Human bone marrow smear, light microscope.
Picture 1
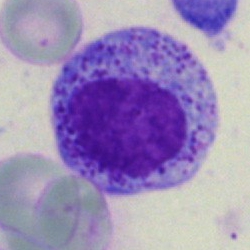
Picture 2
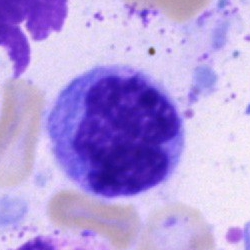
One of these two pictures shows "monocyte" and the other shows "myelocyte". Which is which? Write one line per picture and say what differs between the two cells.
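The cell in picture 1 is a myelocyte. Numerous dark purple granules are scattered throughout the cytoplasm.
The cell in picture 2 is a monocyte. No granules are seen in the cytoplasm.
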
